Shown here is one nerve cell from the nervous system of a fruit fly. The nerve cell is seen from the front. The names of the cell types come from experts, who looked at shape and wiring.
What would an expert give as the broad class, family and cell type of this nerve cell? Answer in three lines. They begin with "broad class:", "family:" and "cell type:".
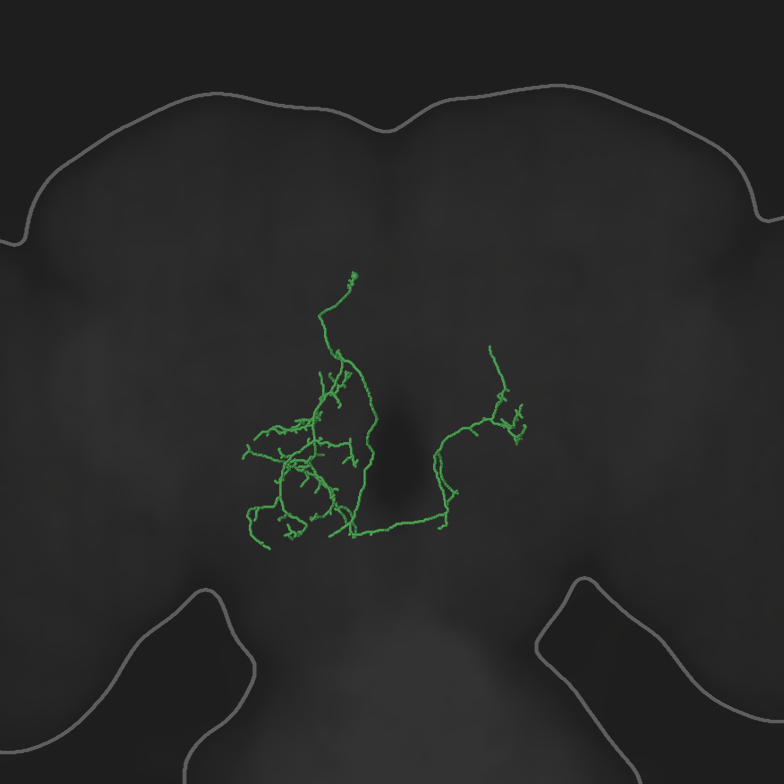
broad class: central-brain intrinsic neuron
family: hemilineage PSp2
cell type: CB0266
